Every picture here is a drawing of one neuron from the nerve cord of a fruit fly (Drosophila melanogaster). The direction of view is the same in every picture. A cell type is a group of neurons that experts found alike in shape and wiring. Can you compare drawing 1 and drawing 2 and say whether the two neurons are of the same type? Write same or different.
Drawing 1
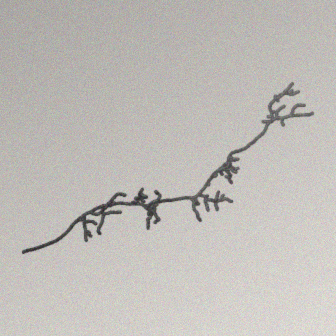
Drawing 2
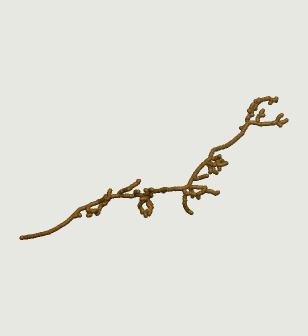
same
